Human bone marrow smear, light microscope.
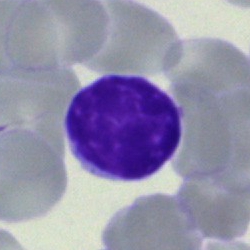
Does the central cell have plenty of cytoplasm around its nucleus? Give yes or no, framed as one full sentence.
No, scant cytoplasm surrounds the nucleus of this cell.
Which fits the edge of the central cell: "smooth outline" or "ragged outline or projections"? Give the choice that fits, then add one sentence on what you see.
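Smooth outline. The cell has a round, smooth outline.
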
